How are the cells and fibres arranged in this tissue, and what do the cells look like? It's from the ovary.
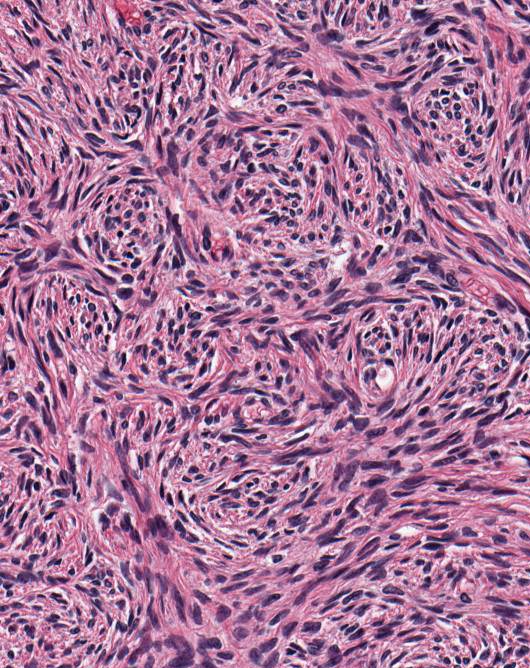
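Distribution: spindle cells occupy the entire field, arranged in short fascicles that interlace and run in many different directions. Cytoplasm: pale pink, with the borders between neighbouring cells hard to make out. Stroma: pink collagen fibres lie between the cells and run alongside the fascicles. Fat: no fat cells are present in the field.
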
